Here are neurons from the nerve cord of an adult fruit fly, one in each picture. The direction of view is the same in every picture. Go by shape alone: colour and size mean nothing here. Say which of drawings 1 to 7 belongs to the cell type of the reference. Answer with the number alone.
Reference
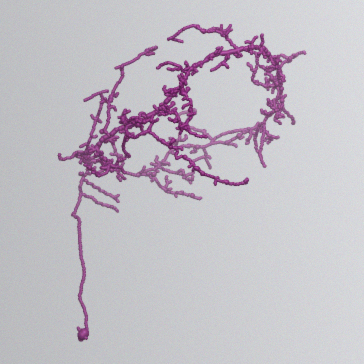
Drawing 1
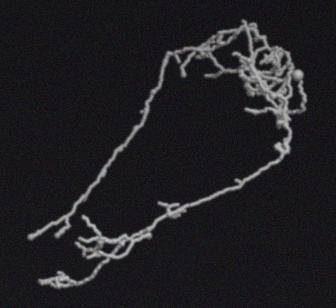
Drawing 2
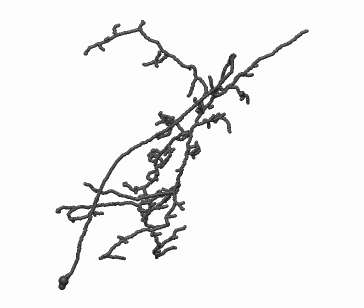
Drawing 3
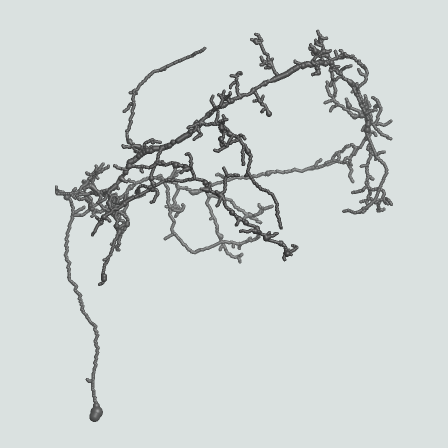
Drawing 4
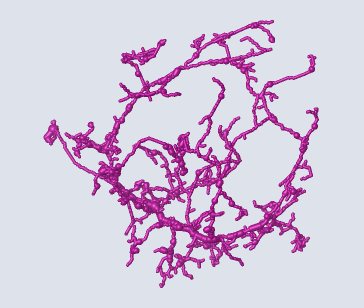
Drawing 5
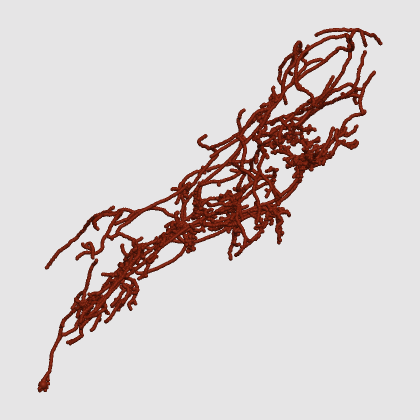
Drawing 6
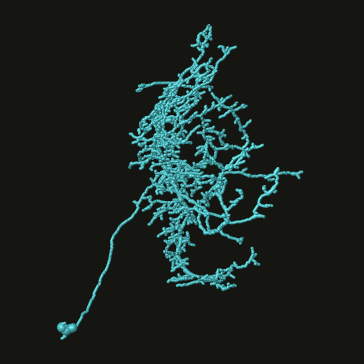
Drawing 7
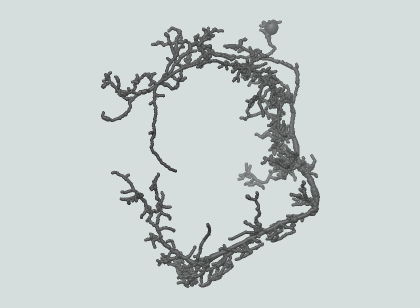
3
